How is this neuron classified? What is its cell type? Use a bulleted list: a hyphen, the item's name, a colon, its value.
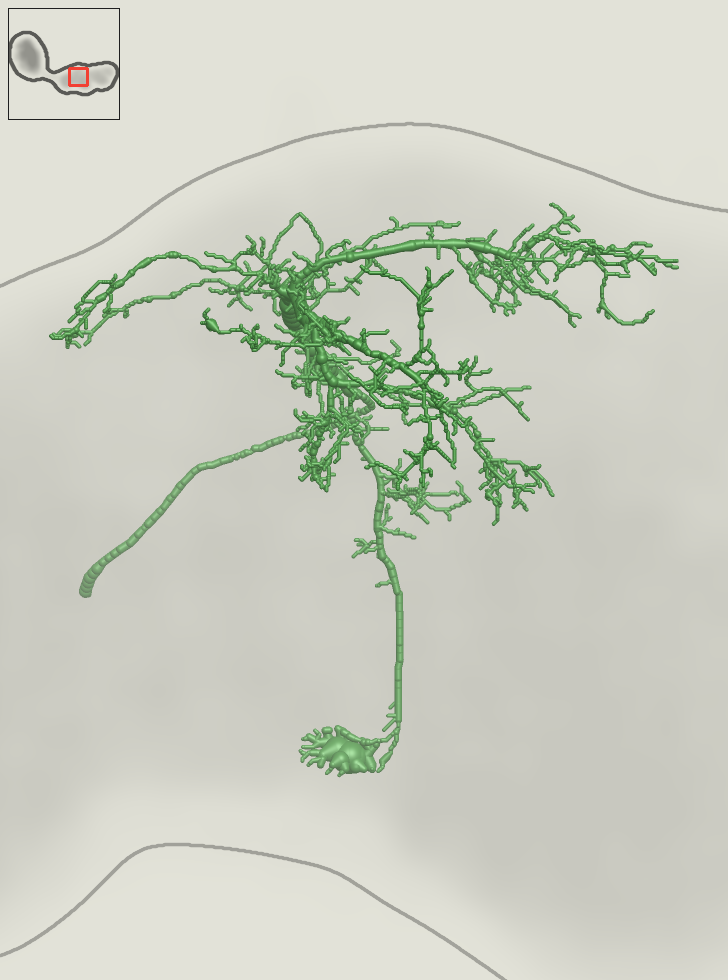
- cell type: hg2 MN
